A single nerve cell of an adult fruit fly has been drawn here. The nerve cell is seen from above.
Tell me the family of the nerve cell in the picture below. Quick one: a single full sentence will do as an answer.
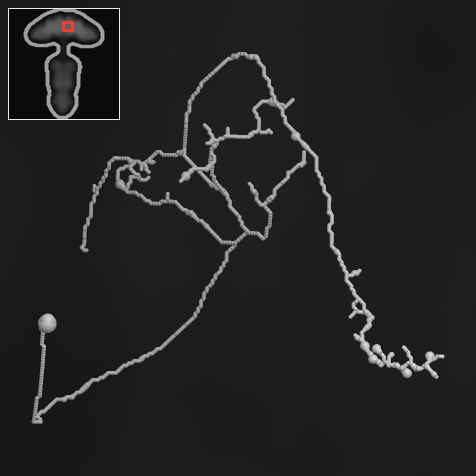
The nerve cell is assigned to family class CX.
